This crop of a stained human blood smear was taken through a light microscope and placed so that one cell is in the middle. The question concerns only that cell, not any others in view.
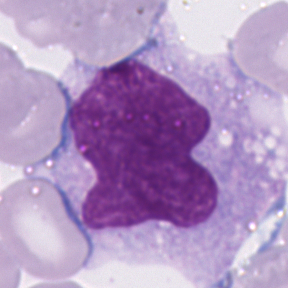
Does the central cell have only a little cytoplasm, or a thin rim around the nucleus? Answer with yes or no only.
No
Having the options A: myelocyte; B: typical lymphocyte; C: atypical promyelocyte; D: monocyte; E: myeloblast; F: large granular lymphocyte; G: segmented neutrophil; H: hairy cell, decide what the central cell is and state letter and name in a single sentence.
Of the choices given, option D is right, as the central cell is a monocyte.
